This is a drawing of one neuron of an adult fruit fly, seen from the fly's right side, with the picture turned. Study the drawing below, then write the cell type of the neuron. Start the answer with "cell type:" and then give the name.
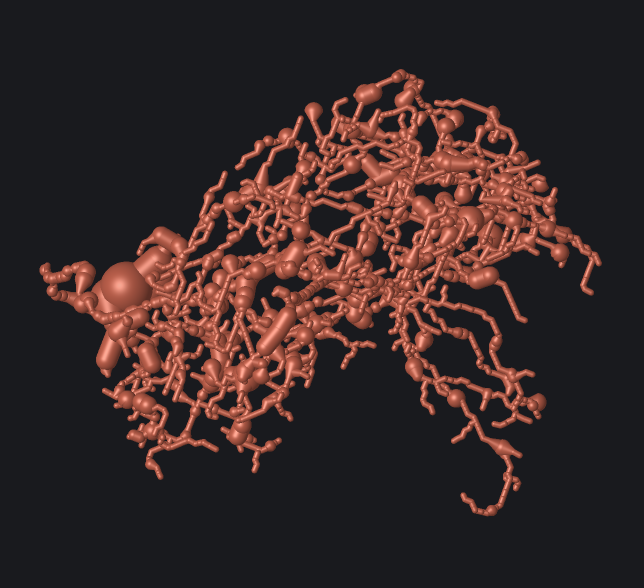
cell type: INXXX221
